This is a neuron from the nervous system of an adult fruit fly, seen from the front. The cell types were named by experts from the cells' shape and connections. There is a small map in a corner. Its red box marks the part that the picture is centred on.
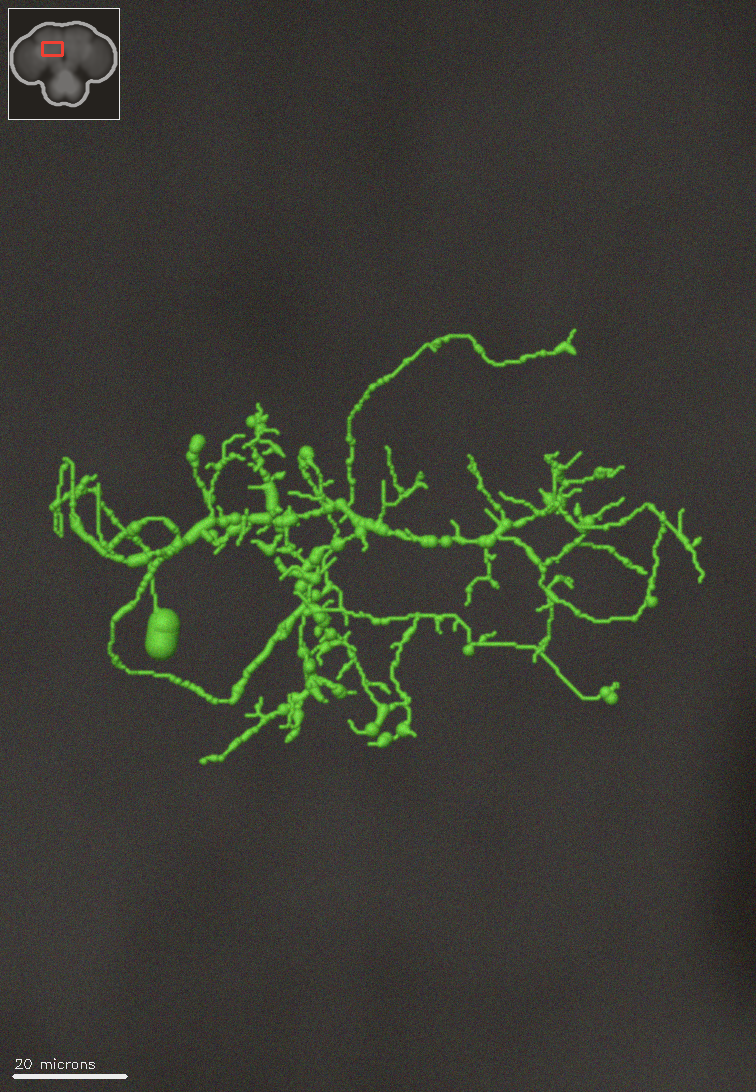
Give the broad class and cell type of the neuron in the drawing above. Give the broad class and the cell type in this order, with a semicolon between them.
central-brain intrinsic neuron; PS176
